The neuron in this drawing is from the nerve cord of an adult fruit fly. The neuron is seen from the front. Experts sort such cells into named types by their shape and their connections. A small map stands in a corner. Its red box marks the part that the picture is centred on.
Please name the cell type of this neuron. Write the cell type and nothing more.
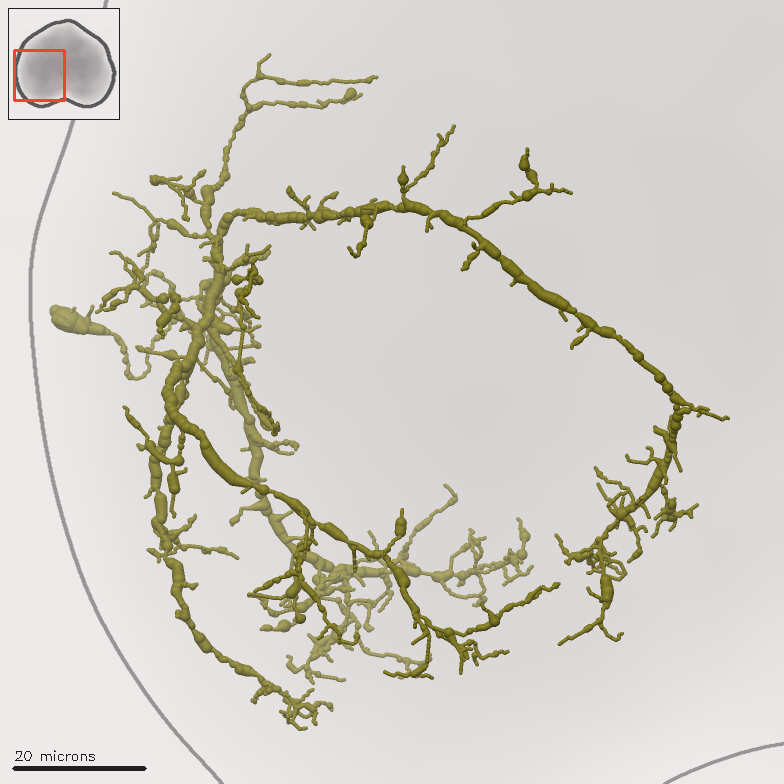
IN20A.22A007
